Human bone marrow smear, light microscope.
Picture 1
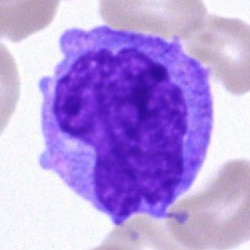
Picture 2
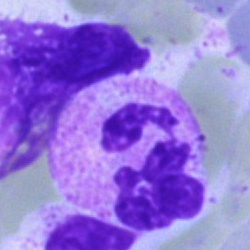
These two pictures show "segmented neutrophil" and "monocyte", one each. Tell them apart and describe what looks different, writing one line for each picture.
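Picture 1: monocyte. The nucleus fills most of the cell.
Picture 2: segmented neutrophil. The cytoplasm is abundant and pale pinkish-lilac.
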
